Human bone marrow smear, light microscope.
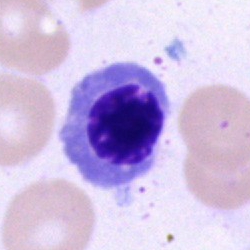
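Erythroblast in a stained bone marrow smear: the central cell's outline is slightly irregular, with small bulges rather than a smooth round edge. Its nucleus sits off-centre toward the right, so a wider band of cytoplasm shows on the left. The cytoplasm forms a moderate, medium blue rim without visible granules.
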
